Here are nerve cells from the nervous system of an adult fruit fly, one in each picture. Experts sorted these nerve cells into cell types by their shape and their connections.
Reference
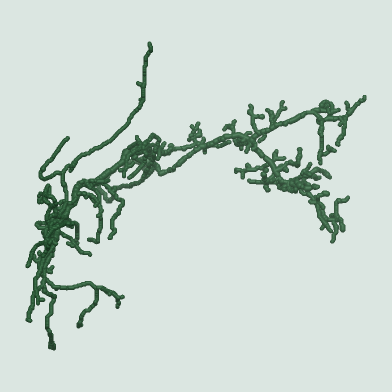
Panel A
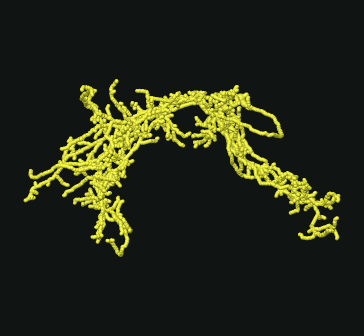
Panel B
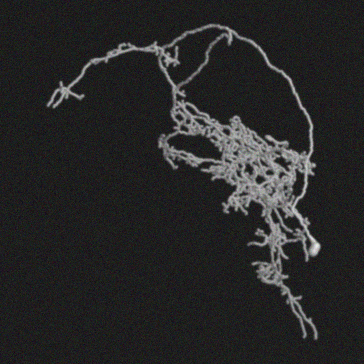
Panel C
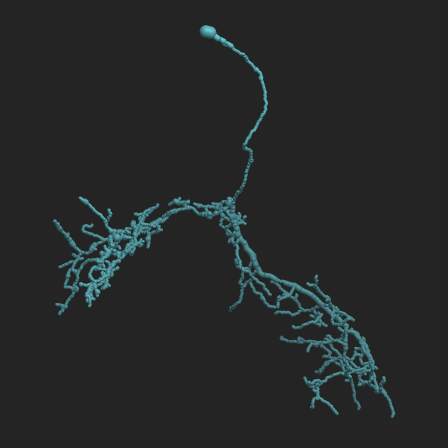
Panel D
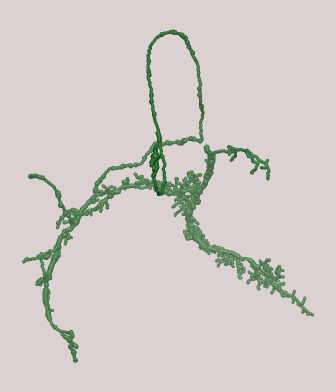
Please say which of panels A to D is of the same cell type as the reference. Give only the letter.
C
